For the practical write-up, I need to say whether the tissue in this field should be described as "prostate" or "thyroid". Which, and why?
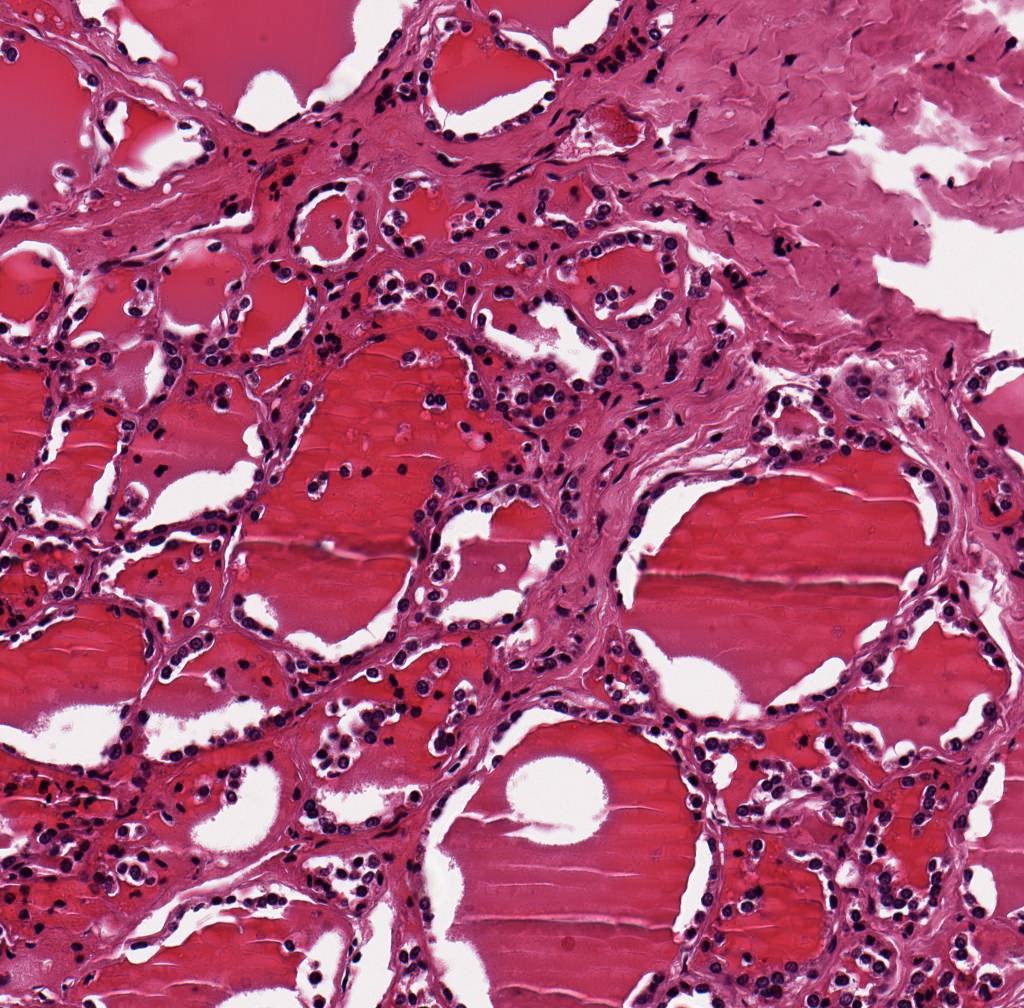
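Thyroid. Follicles lined by a single layer of flattened to low cuboidal cells with small, round, dark nuclei. No papillary folds project from the linings into the lumens.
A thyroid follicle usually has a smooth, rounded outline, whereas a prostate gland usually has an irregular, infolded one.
The fold-free linings here fit the thyroid pattern, not the infolded prostate one. Colloid crossed by fine, parallel, roughly horizontal crack lines. Dense pink fibrous band with scattered spindle-shaped nuclei in the upper right corner.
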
